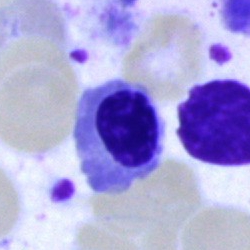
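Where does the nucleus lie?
Off-centre, pushed toward the right side of the cell.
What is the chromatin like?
Dense and dark purple, with coarse clumps.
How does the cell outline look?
Uneven, with a bumpy margin along the lower left edge.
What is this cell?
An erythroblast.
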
